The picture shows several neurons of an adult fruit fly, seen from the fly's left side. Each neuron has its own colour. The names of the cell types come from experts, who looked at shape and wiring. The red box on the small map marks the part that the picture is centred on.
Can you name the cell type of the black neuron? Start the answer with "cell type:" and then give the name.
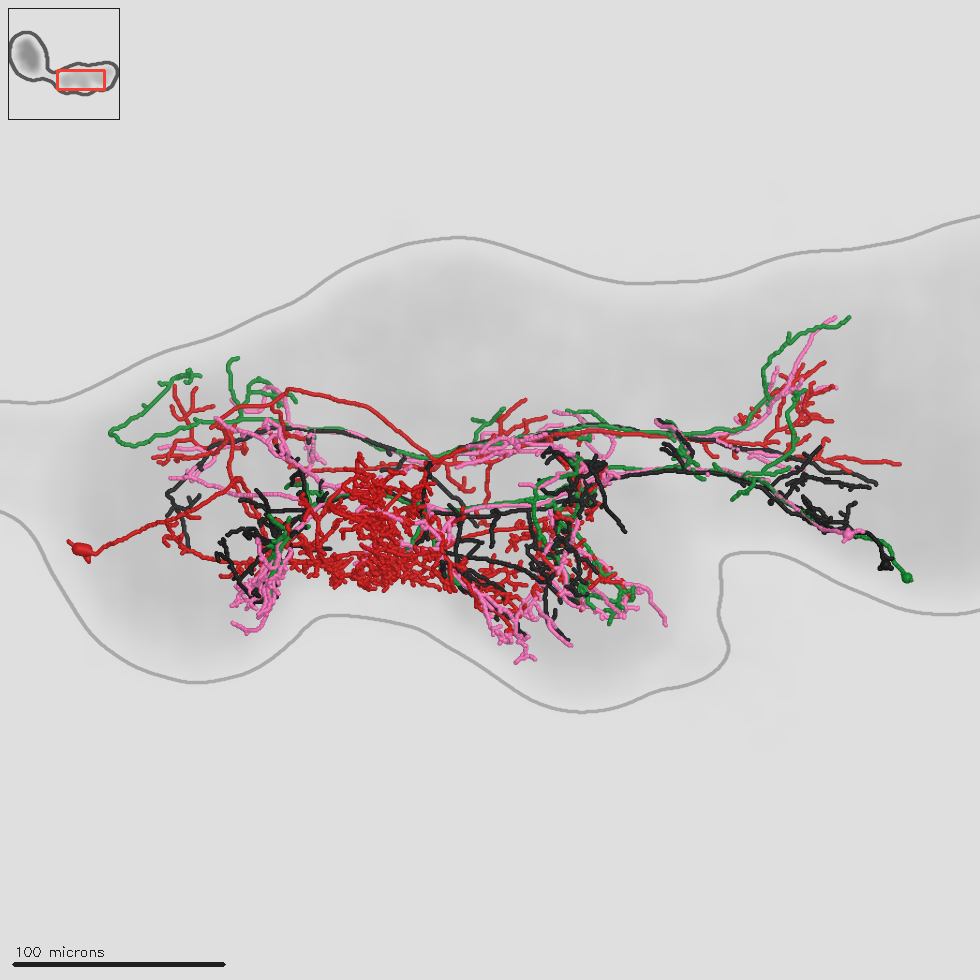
cell type: IN08B055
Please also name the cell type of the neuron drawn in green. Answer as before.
cell type: IN08B045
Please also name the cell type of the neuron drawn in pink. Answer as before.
cell type: IN08B029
